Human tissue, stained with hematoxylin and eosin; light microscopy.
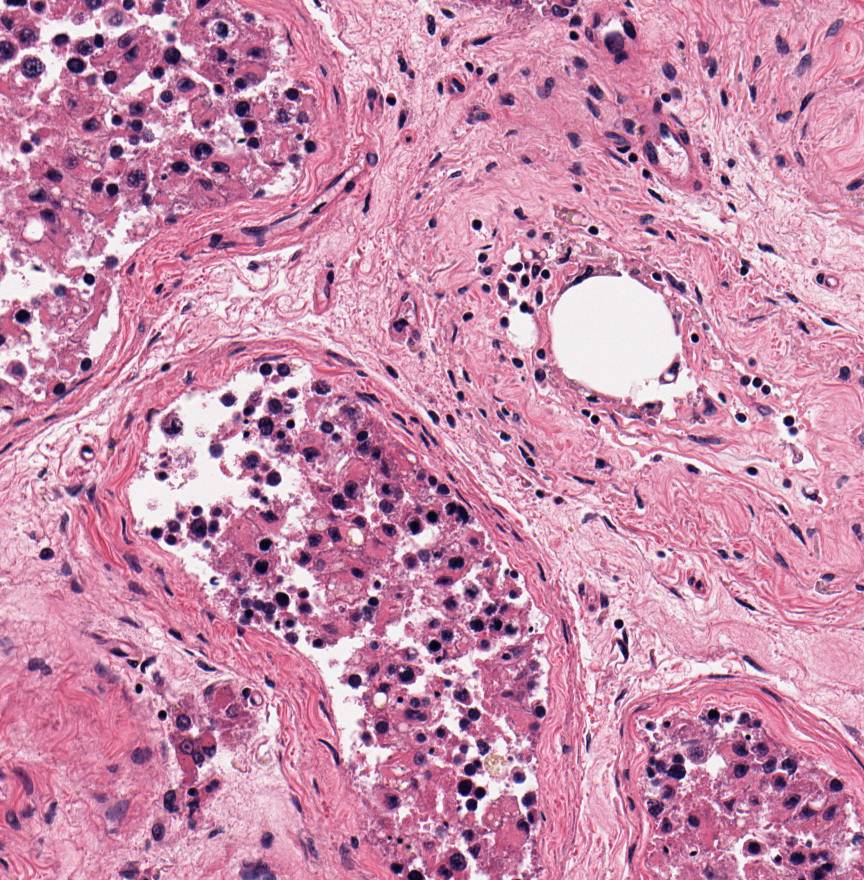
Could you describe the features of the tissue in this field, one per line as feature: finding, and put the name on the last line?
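Pattern: rounded to elongated nests in bands of fibrous stroma
Largest nest: lower centre
Cohesion: loose, many clear gaps between cells
Nuclei: many small, round, dense, dark-staining
Cytoplasm: pink, eosinophilic
Name: testis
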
